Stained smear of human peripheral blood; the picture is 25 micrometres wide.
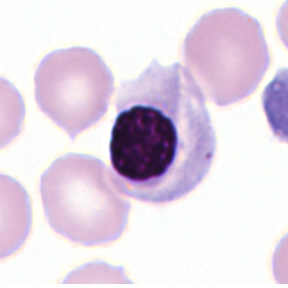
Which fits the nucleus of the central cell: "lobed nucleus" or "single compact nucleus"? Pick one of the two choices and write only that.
Single compact nucleus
